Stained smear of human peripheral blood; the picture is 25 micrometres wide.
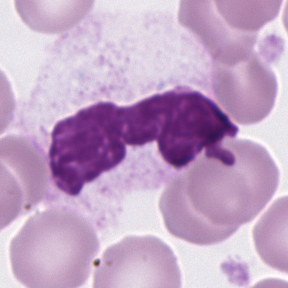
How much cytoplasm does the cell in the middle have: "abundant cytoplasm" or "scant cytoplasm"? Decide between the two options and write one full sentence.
In this cell, the cytoplasm is plentiful.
